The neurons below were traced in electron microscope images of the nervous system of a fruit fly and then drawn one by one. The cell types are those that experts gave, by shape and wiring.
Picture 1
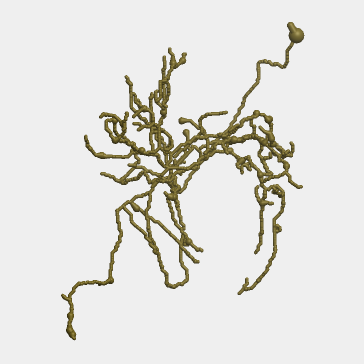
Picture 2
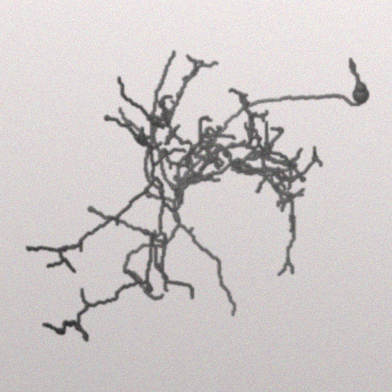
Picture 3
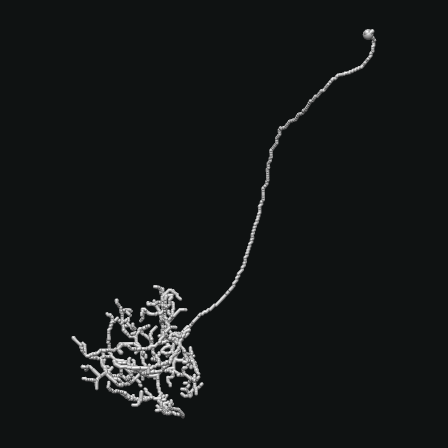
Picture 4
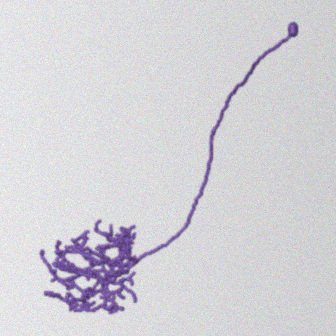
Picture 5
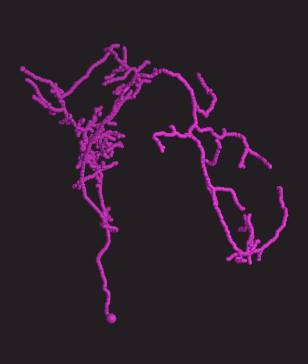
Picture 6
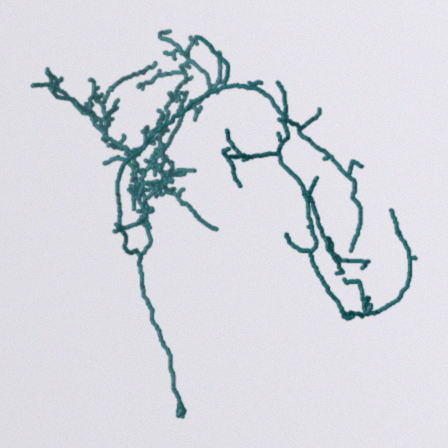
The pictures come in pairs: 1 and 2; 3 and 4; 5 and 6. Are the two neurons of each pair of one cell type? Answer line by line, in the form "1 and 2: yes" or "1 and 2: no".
1 and 2: yes
3 and 4: yes
5 and 6: yes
